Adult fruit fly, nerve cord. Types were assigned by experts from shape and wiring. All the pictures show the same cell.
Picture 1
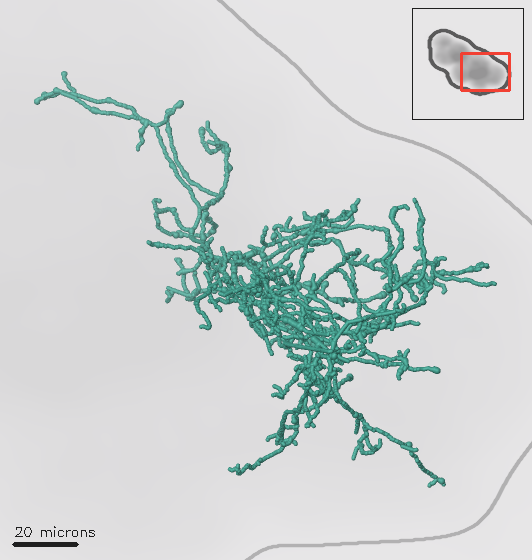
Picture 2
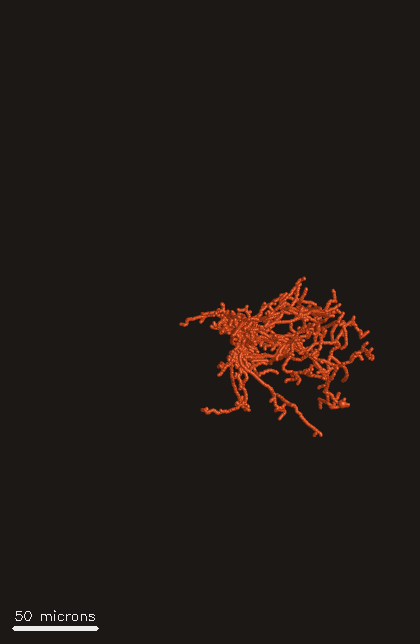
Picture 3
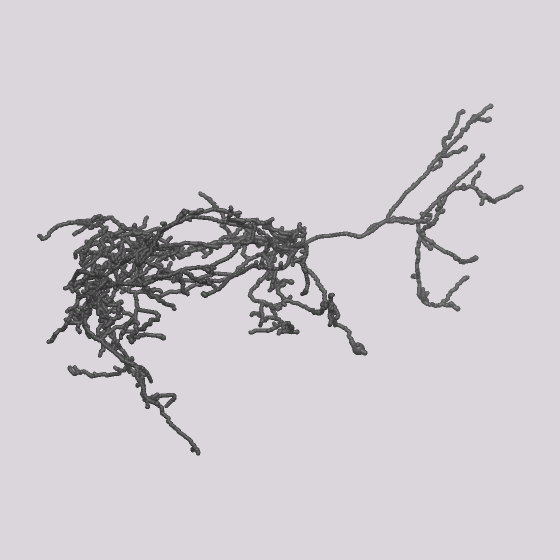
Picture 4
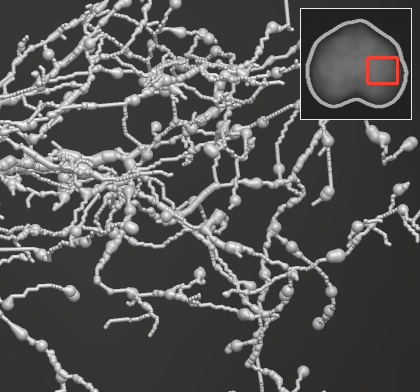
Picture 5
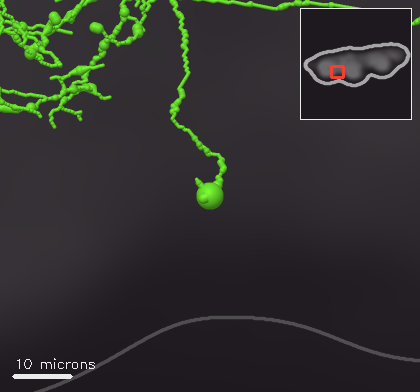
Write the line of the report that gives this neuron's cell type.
IN12A031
